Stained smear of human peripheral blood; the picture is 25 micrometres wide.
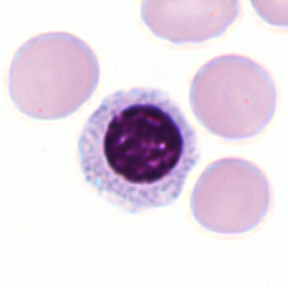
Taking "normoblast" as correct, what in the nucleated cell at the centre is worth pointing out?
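In keeping with a normoblast, the nucleus is round in outline and measures about 7 micrometres across.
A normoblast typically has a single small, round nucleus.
Its chromatin is dark purple and coarsely clumped.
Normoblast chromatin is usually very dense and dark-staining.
The rim of cytoplasm is wider on the lower-left side than on the upper-right side.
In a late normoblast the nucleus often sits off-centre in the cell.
Less in keeping, the cytoplasm is a pale greyish blue rather than pinkish-orange.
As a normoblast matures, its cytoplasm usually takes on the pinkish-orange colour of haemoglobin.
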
